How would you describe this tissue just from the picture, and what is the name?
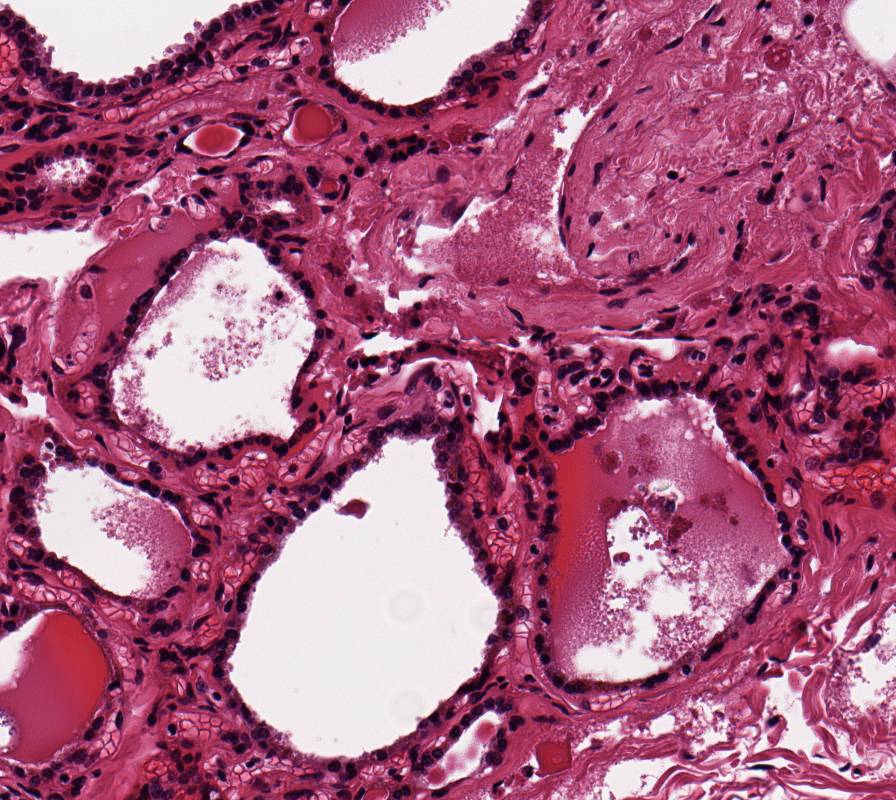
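Most of the field is closely packed, dilated gland-like spaces, rounded to irregular, with denser fibrous tissue at the upper right. One layer of flattened to low cuboidal cells with small dark nuclei lines each. Some lumens, the left-centre one say, are part empty, part holding finely granular, flocculent pink-purple material. No fat cells anywhere. That's thyroid.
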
